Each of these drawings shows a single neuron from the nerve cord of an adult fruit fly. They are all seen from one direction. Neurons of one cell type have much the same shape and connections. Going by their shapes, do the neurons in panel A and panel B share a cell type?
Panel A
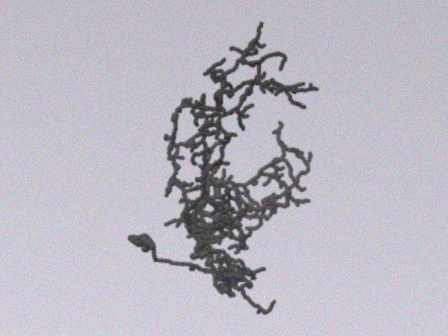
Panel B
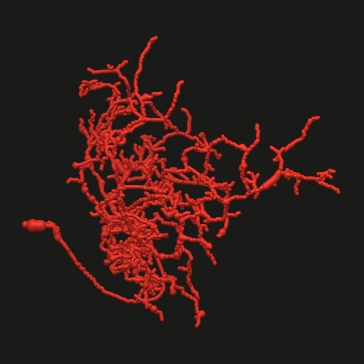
yes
